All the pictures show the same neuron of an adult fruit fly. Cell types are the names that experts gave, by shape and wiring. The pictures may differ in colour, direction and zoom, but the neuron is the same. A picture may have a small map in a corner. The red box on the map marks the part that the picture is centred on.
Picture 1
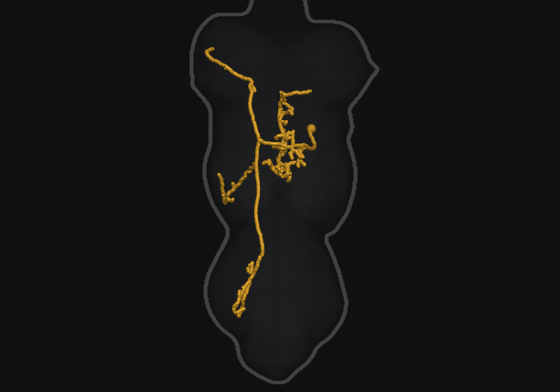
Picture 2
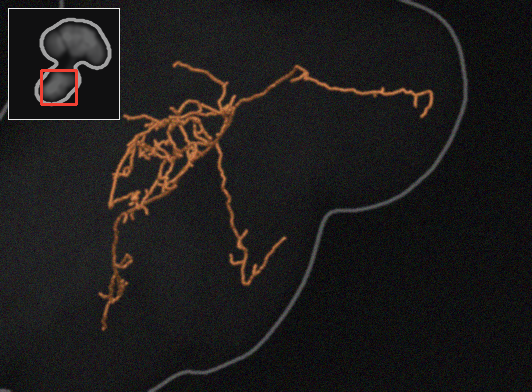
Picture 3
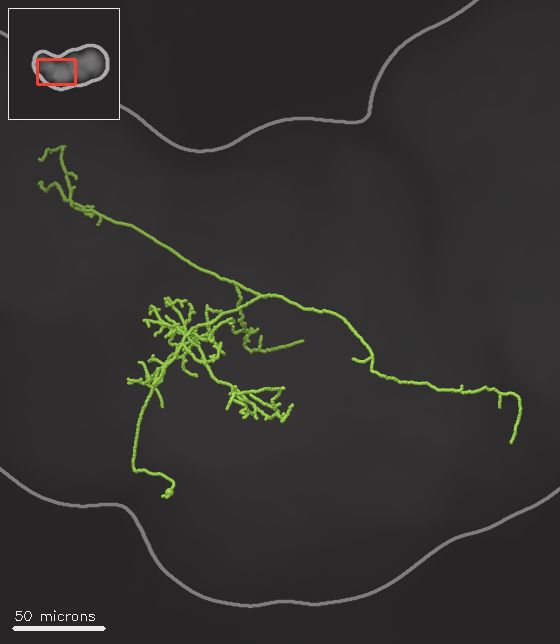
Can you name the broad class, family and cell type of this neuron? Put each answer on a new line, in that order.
nerve-cord intrinsic neuron
hemilineage 07B
IN07B065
